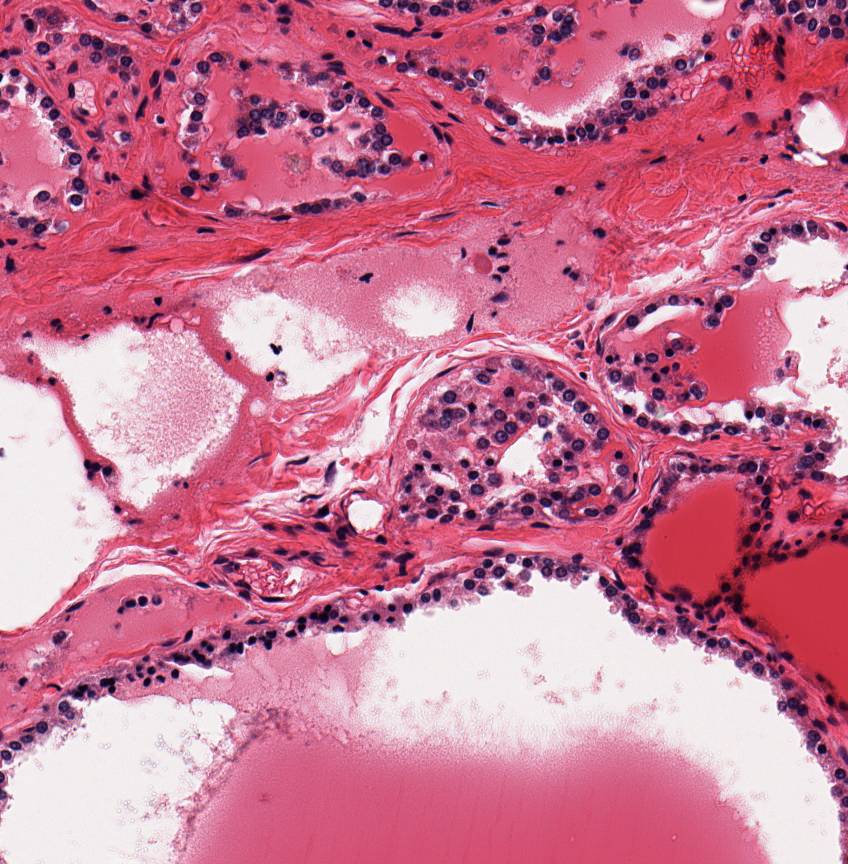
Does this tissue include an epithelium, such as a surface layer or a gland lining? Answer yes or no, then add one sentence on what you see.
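Yes. The spaces are lined by a single layer of low cuboidal to flattened epithelial cells.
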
